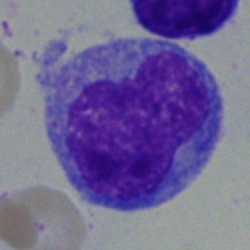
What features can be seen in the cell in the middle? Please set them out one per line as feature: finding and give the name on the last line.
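Outline: roughly round, small irregular bulge at upper left
Nucleus: large, irregular, indented on lower right side
Cytoplasm: stains blue
Indentation: cytoplasm within it paler than elsewhere
Cell: monocyte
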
